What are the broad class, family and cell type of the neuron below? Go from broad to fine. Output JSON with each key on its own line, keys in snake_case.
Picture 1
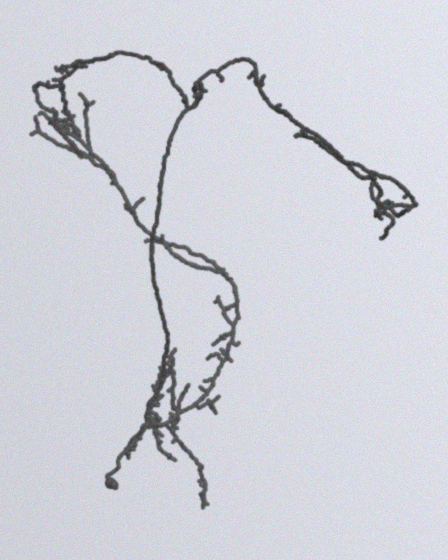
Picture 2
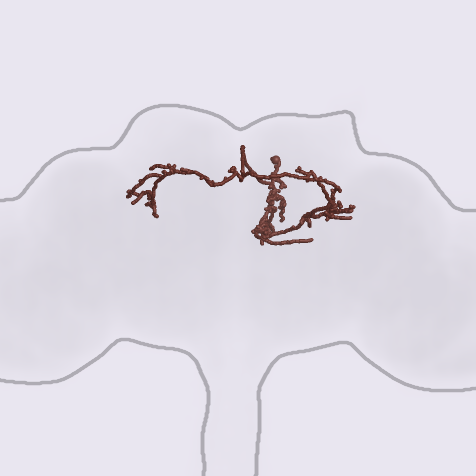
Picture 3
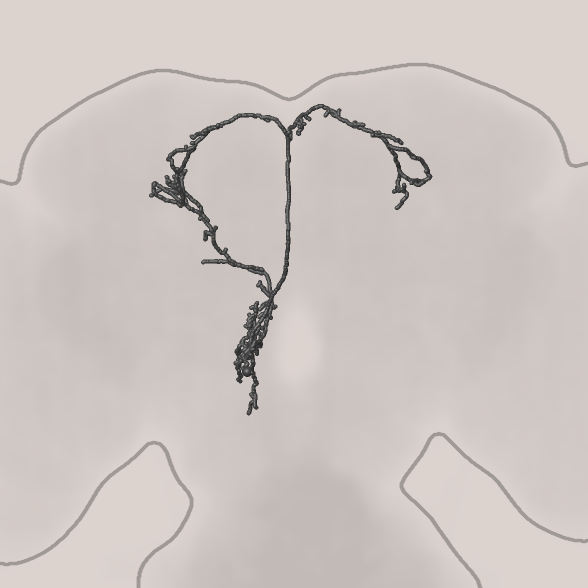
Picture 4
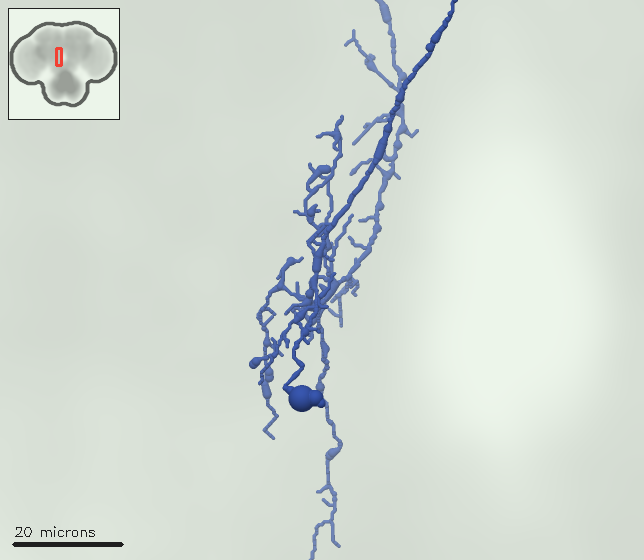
{
 "broad_class": "central-brain intrinsic neuron",
 "family": "hemilineage FLAa3",
 "cell_type": "VES206m"
}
